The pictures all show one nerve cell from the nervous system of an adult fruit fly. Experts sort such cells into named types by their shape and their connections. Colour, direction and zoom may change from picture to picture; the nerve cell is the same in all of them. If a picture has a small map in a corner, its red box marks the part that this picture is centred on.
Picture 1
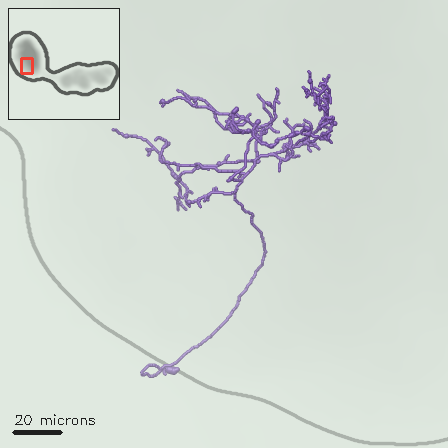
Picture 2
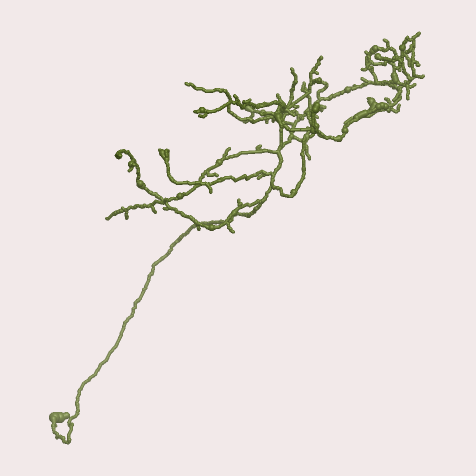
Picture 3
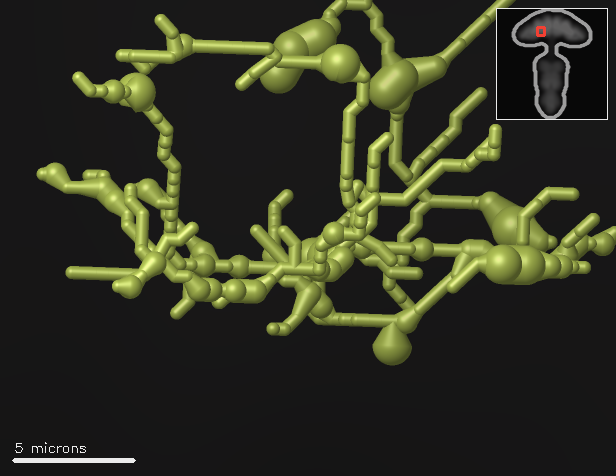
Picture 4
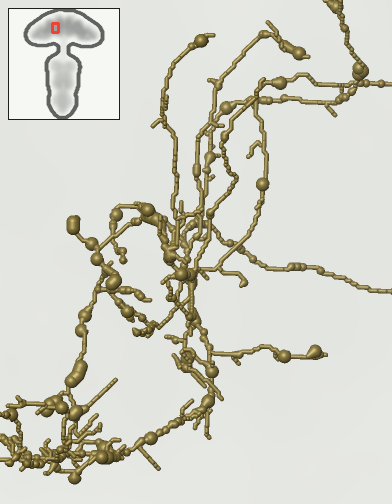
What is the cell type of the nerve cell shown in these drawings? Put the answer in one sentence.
The cell type is CB3738.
